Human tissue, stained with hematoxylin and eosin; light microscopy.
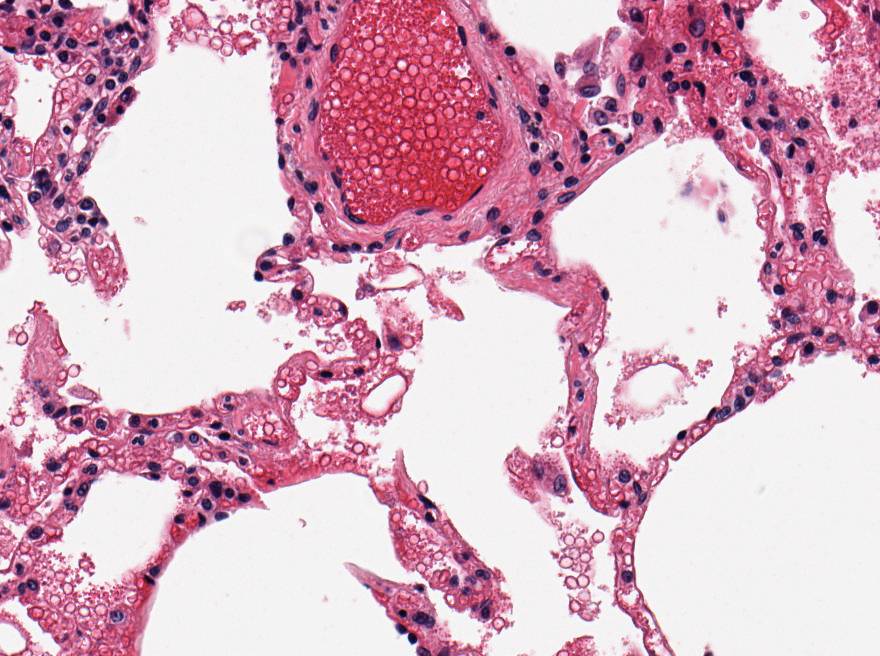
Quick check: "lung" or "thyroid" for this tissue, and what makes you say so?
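This is lung. Most of the field is large empty white spaces between thin branching pink walls edged by flattened cells with dark elongated nuclei.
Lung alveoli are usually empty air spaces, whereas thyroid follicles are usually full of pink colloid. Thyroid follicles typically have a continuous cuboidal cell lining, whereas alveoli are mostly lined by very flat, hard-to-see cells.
Red blood cells pack a rounded vessel at the top centre and lie in small free clusters in some spaces.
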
